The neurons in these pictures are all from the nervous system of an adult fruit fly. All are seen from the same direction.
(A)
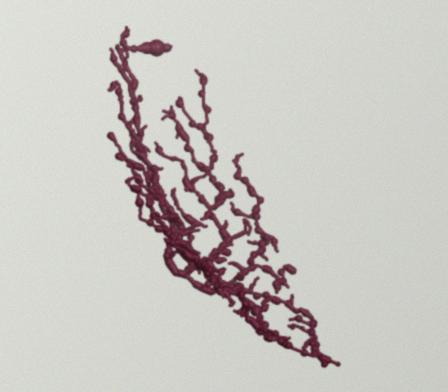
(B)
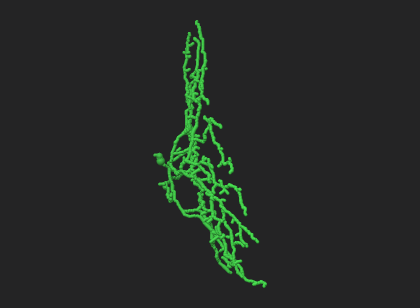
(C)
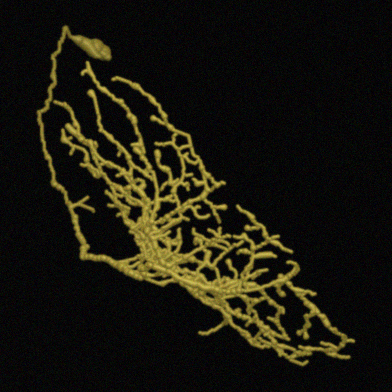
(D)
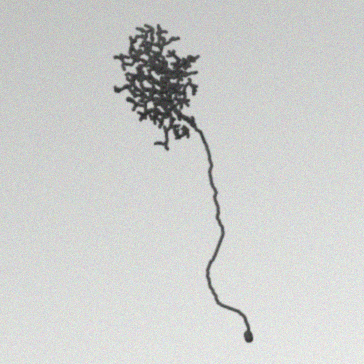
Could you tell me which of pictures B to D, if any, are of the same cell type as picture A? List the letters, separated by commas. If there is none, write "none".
B, C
